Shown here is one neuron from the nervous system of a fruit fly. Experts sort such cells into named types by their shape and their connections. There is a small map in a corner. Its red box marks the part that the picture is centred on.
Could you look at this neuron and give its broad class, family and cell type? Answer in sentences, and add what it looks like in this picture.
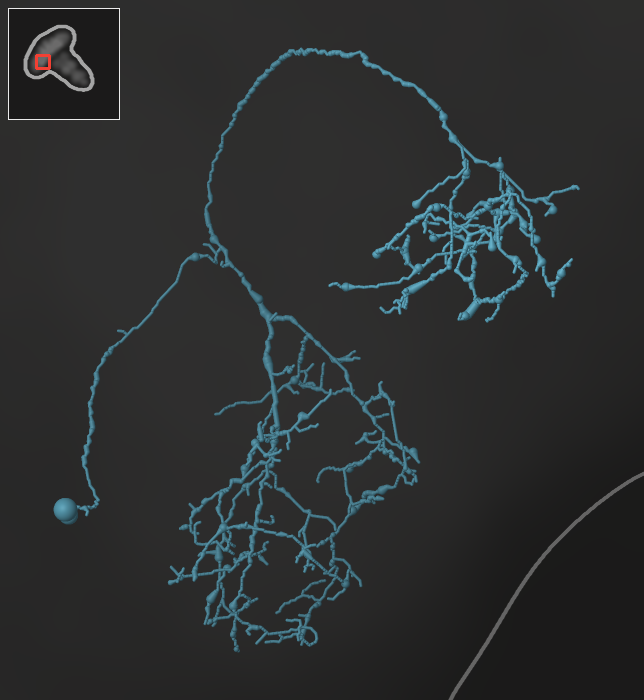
It is a central-brain intrinsic neuron. Its family is hemilineage SLPal1. The cell type is LHAD1f1. Its cell body lies at the lower left of the picture. The picture shows dozens of branch ends.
